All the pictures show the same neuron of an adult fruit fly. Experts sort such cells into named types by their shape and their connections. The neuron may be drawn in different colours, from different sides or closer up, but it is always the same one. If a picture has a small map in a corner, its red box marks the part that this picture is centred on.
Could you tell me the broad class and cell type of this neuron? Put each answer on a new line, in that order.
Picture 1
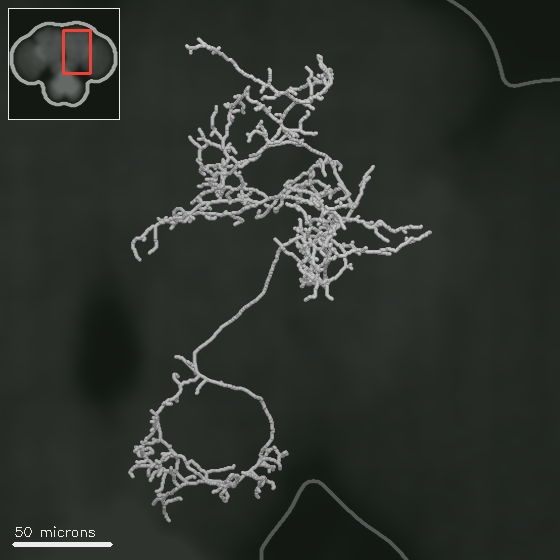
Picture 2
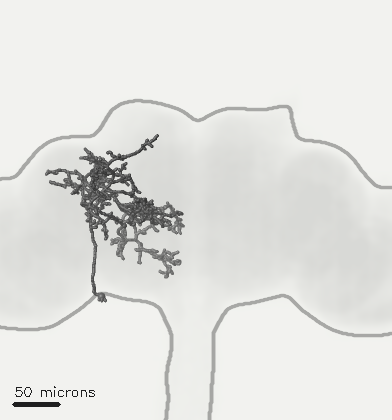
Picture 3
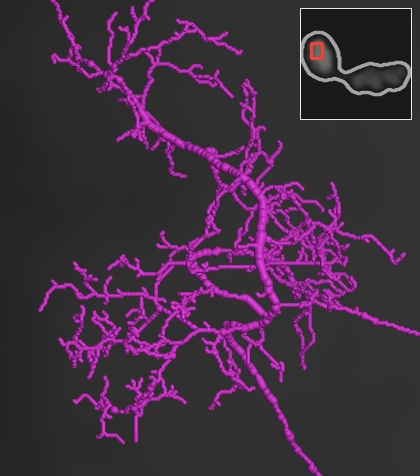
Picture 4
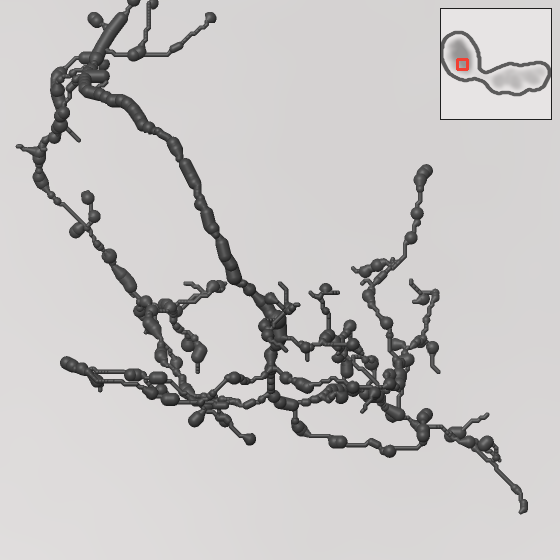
central-brain intrinsic neuron
AVLP491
